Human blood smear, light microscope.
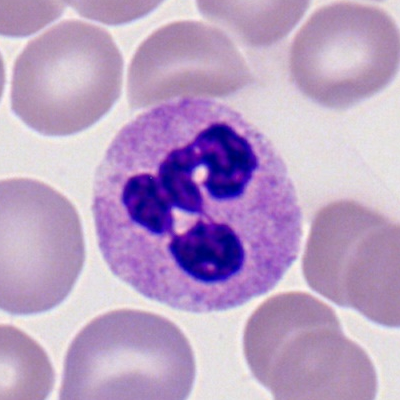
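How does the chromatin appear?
Dark purple and coarsely clumped; no nucleoli are visible in the nuclear lobes.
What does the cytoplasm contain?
It is filled with fine, faint lilac granules and shows no vacuoles.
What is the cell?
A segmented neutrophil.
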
